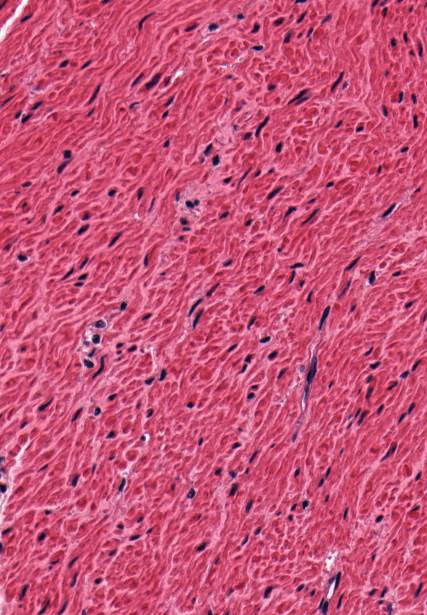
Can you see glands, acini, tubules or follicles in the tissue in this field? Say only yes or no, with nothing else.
No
